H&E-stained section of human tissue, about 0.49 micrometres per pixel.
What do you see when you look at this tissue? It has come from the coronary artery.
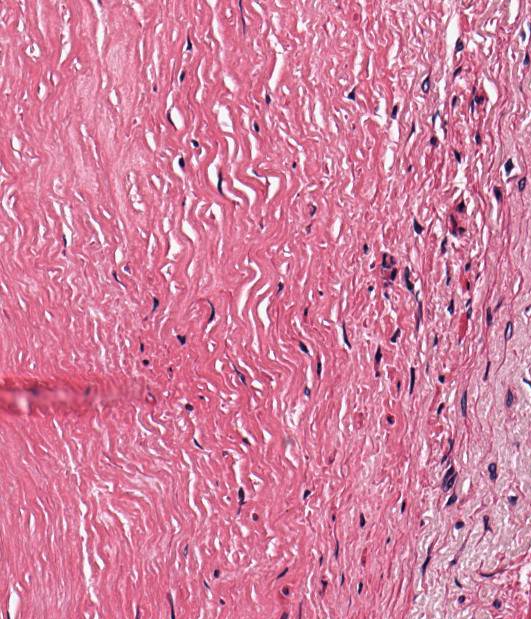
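Mainly top to bottom, that's the run of the collagen fibres, and they're crimped into a wavy pattern. Cells are sparse, with small dark elongated spindle-shaped nuclei lying between the fibres. I notice more nuclei toward the right side than the left.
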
